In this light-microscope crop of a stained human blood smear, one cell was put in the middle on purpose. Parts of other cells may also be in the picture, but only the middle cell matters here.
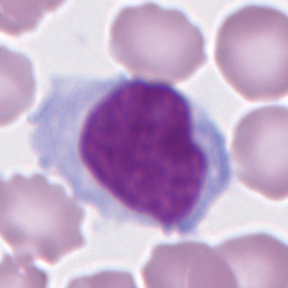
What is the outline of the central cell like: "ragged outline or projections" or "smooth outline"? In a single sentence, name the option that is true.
The cell has an edge that is ragged or frayed, or carries projections, blebs or tags.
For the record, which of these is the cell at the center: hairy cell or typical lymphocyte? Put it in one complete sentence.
The single cell at the center of the crop is a hairy cell.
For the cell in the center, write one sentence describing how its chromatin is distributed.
The chromatin is fine; coarse clumps are not a feature here.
